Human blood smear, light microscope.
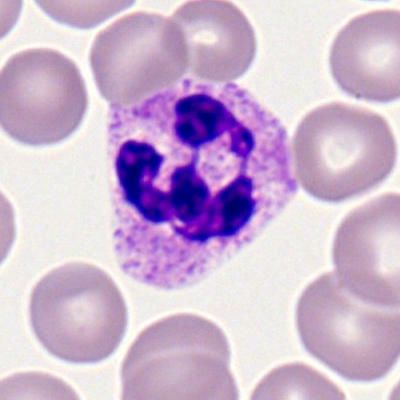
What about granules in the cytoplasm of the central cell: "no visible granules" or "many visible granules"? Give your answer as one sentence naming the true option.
Its cytoplasm contains many granules that can be seen.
